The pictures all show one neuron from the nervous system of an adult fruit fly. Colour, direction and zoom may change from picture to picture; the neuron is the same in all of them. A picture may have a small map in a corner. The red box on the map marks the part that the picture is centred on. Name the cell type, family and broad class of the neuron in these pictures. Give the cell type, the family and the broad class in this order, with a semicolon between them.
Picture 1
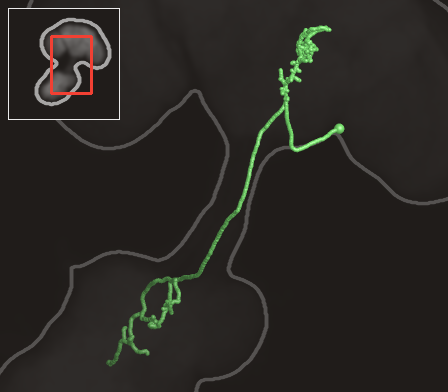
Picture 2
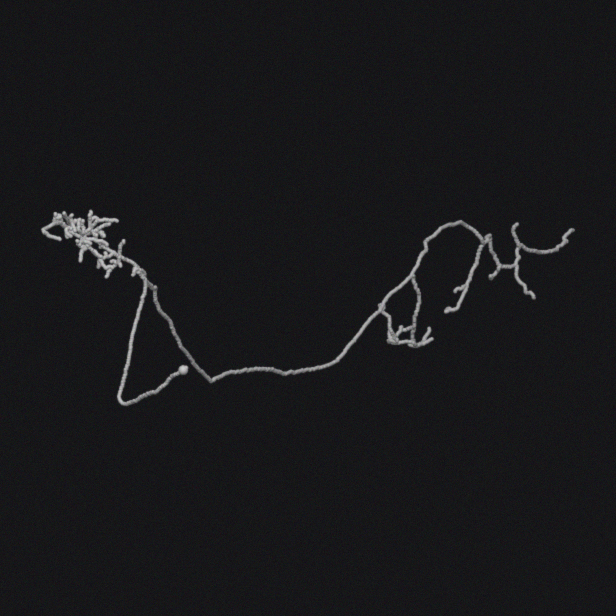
DNg01_d; hemilineage LB12; descending neuron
